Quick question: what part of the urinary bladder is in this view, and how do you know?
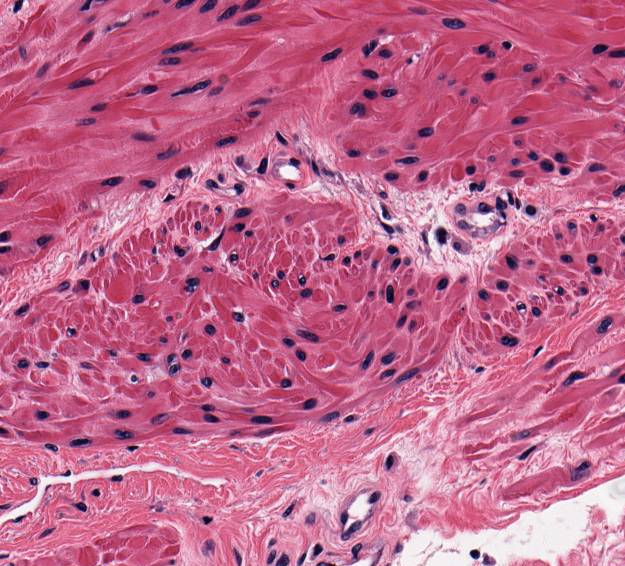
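The whole field is smooth muscle, in bundles cut in different planes and parted by thin strands of connective tissue.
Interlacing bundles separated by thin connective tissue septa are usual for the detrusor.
The central bundle is cut across, showing rounded to polygonal pink cell profiles. Above and below it, the cells are cut lengthwise and have elongated, cigar-shaped nuclei.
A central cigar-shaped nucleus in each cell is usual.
No epithelium is present.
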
